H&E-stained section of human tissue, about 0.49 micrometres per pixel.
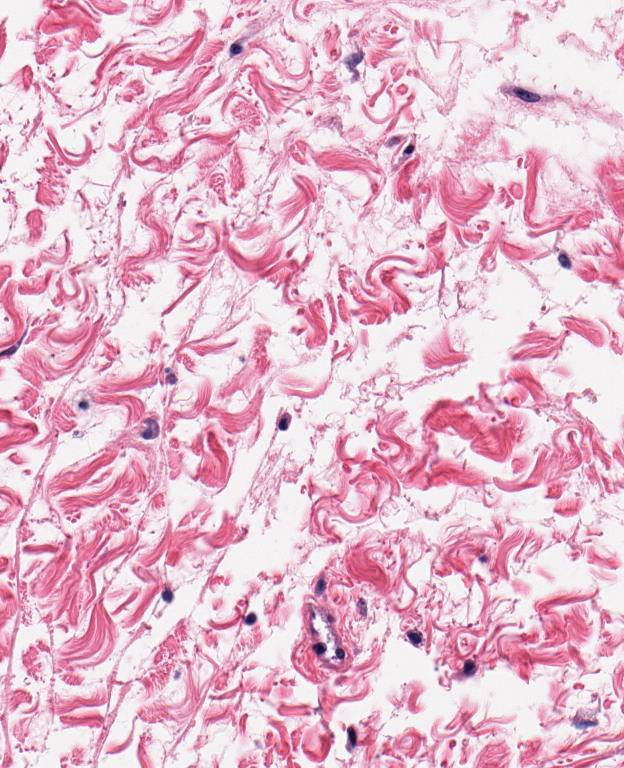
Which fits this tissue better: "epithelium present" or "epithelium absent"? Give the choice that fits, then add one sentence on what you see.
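Epithelium absent. The whole field is made up of pink collagen bundles with no epithelium anywhere in it.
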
